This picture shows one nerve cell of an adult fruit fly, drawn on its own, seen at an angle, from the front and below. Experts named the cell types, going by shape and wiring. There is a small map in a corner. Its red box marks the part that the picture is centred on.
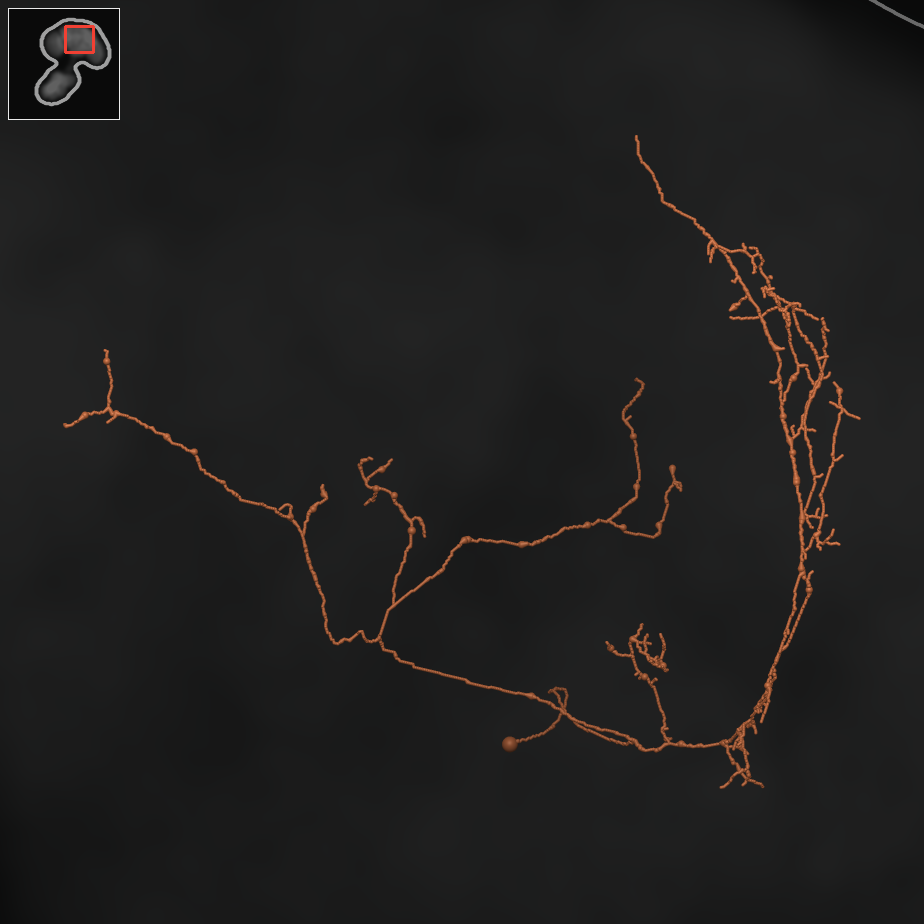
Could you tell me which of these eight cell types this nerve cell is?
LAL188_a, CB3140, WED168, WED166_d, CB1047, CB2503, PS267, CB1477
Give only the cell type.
LAL188_a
